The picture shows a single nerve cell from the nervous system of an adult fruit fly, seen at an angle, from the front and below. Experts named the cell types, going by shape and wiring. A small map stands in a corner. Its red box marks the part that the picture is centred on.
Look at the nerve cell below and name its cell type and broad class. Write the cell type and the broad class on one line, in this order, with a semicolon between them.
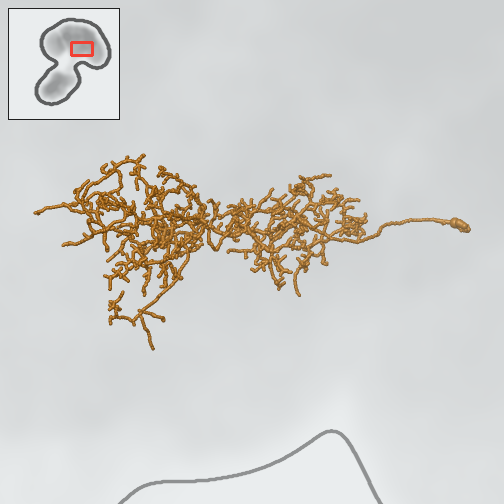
GNG061; central-brain intrinsic neuron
